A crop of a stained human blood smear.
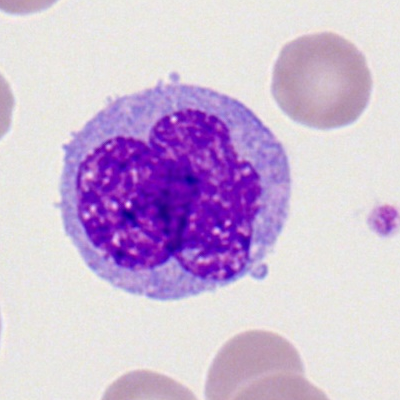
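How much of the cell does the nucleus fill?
Most of it, with a rim of cytoplasm all around.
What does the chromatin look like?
Dark purple and clumped, with small pale gaps between the clumps.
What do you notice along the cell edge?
Small irregular blebs and fine projections.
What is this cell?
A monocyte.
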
